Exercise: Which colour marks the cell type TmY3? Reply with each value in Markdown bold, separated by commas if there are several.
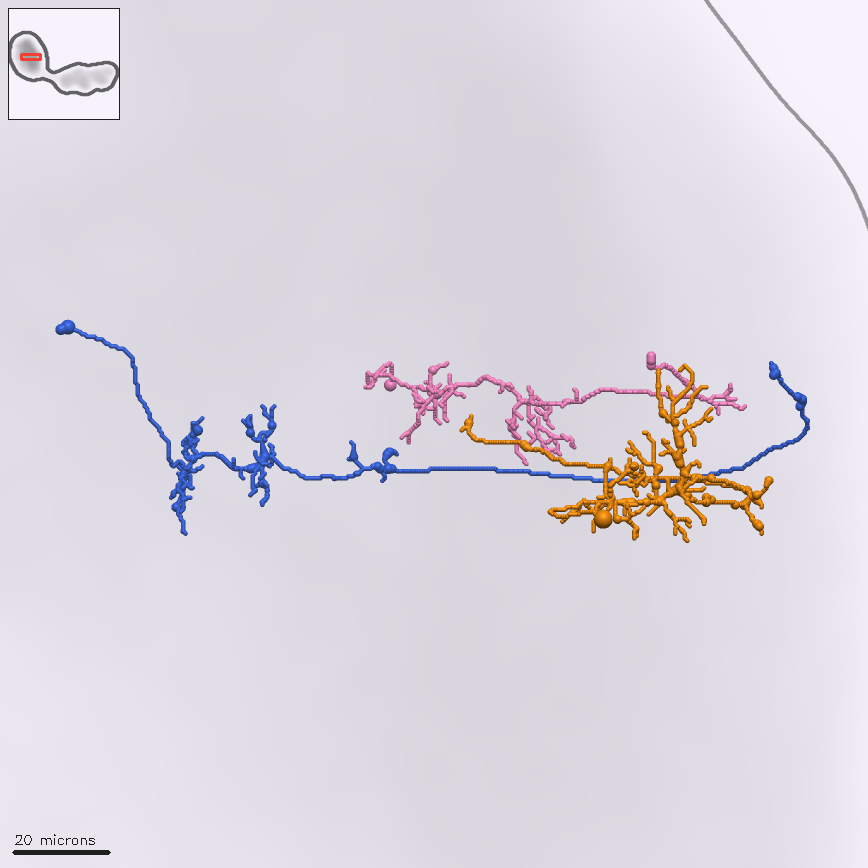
**orange**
